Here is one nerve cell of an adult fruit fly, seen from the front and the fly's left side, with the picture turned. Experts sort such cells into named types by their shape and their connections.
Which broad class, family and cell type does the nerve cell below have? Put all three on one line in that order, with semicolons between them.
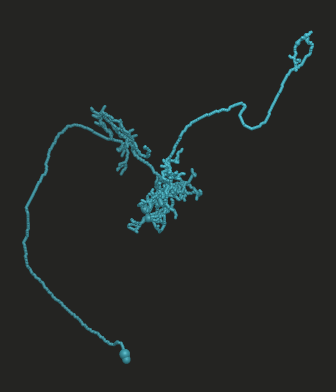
central-brain intrinsic neuron; class CX; FC2B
